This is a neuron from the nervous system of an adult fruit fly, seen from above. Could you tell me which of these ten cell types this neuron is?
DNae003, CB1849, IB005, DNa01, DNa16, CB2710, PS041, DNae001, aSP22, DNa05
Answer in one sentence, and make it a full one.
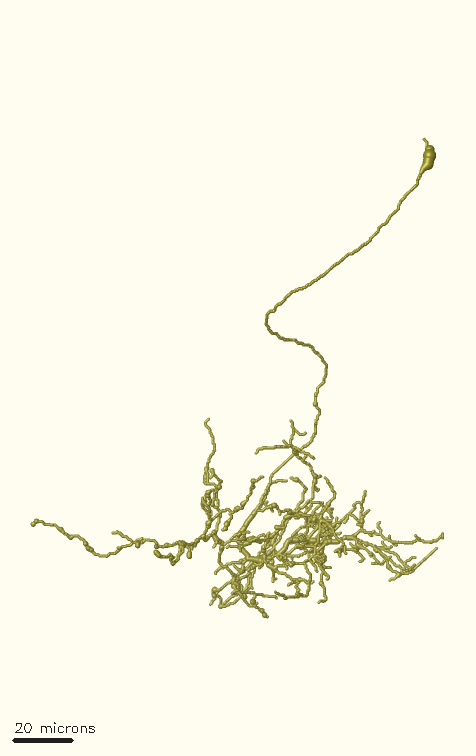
This neuron has been assigned cell type PS041.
